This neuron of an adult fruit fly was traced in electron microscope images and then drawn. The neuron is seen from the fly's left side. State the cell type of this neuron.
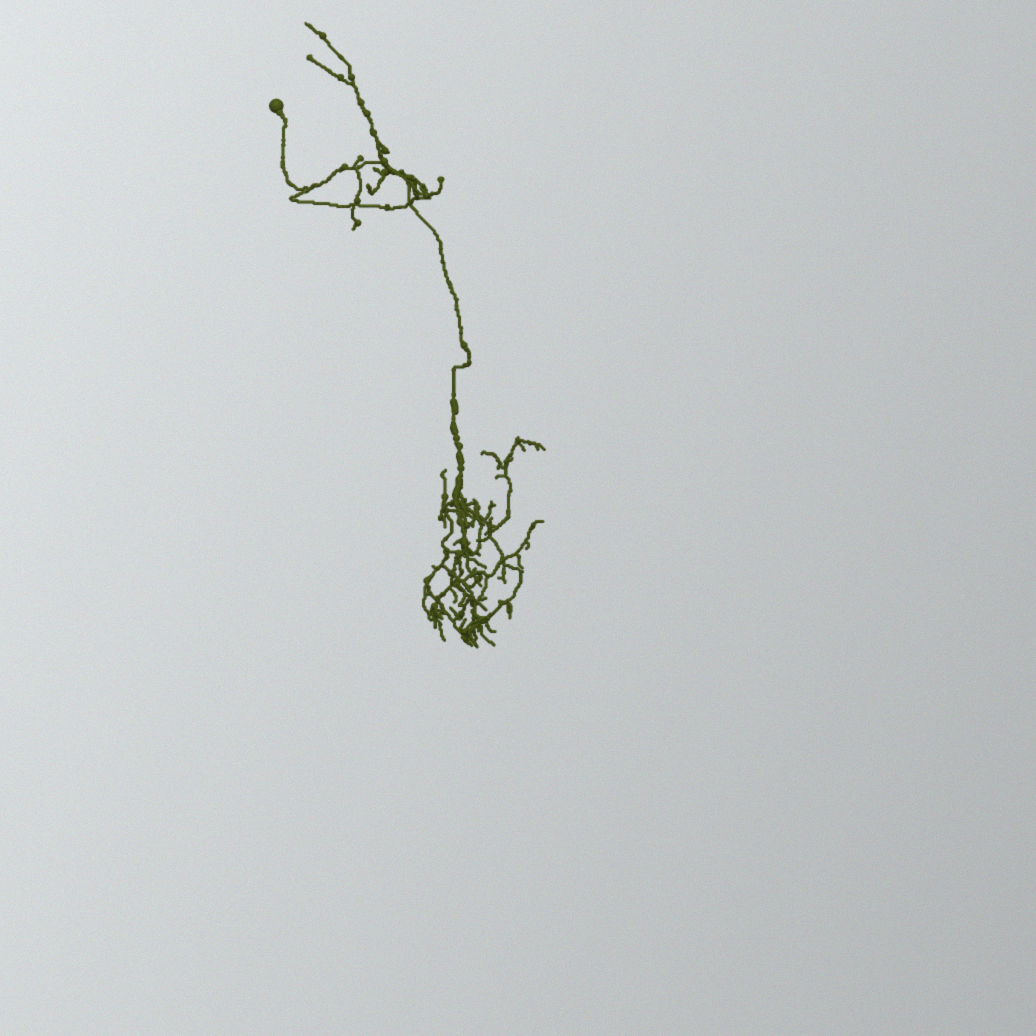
LoVP52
